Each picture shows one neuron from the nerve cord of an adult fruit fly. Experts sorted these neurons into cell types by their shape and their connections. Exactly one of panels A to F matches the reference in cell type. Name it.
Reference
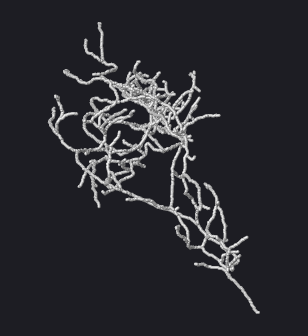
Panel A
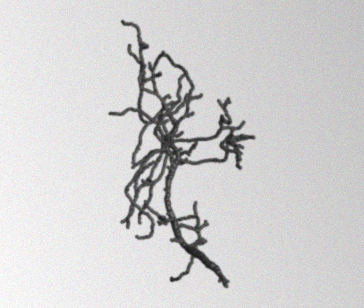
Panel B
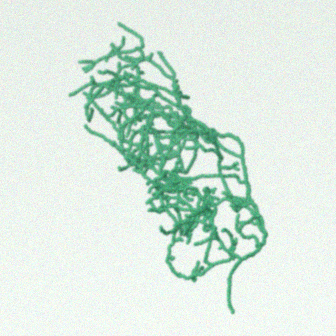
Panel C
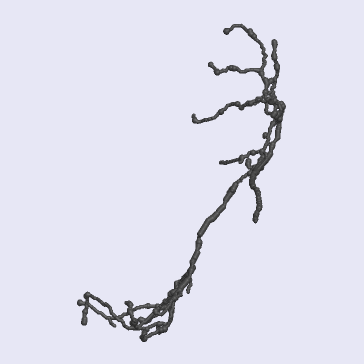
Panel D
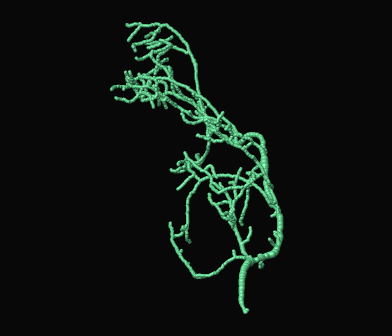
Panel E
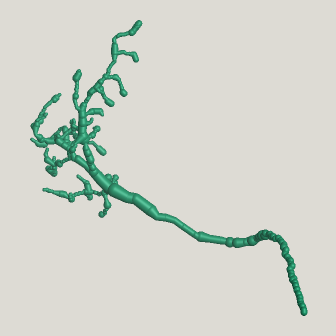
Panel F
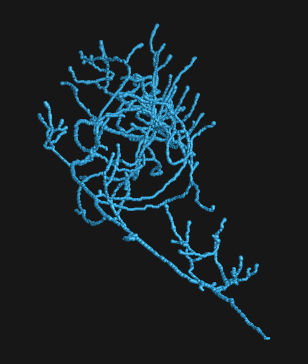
F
